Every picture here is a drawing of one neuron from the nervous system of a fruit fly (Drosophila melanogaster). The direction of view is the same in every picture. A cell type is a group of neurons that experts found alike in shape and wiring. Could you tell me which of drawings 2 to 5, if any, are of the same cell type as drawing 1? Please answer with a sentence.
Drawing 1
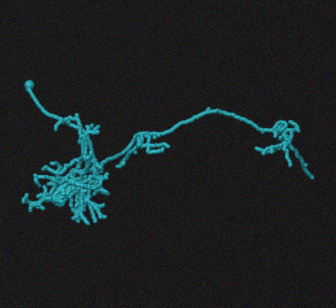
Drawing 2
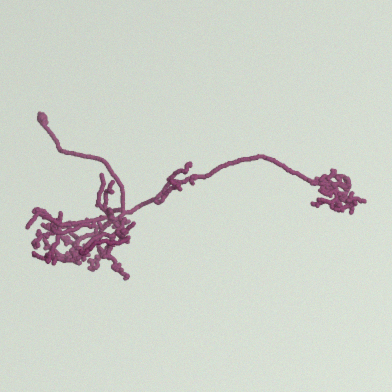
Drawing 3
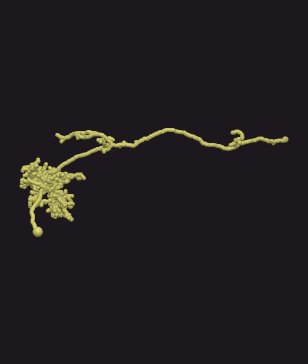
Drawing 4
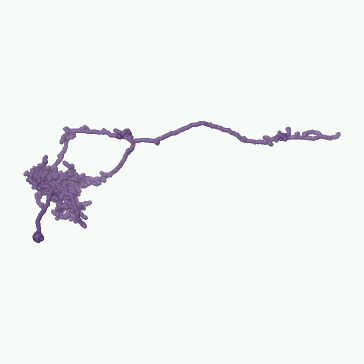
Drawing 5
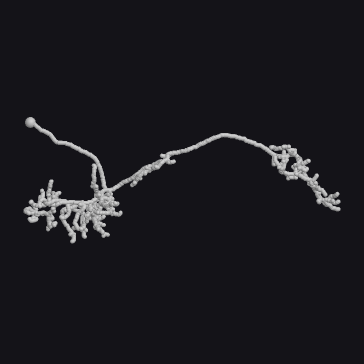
Drawing 2 and drawing 5 are of the same cell type.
